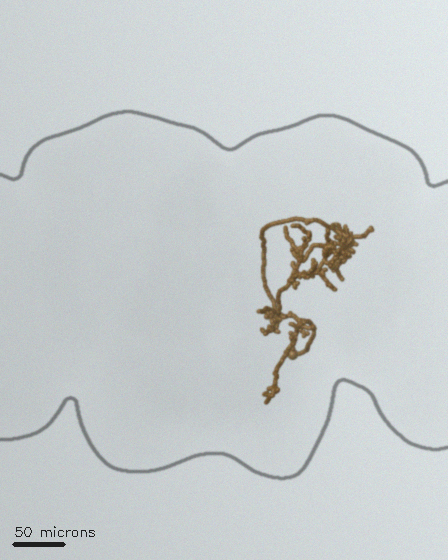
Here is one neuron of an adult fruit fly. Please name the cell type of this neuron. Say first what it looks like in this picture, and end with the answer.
By the scale bar it is about 190 microns tall in this view. As drawn here it is taller than it is wide. Its broad class is central-brain intrinsic neuron. Its cell type is CB0682.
